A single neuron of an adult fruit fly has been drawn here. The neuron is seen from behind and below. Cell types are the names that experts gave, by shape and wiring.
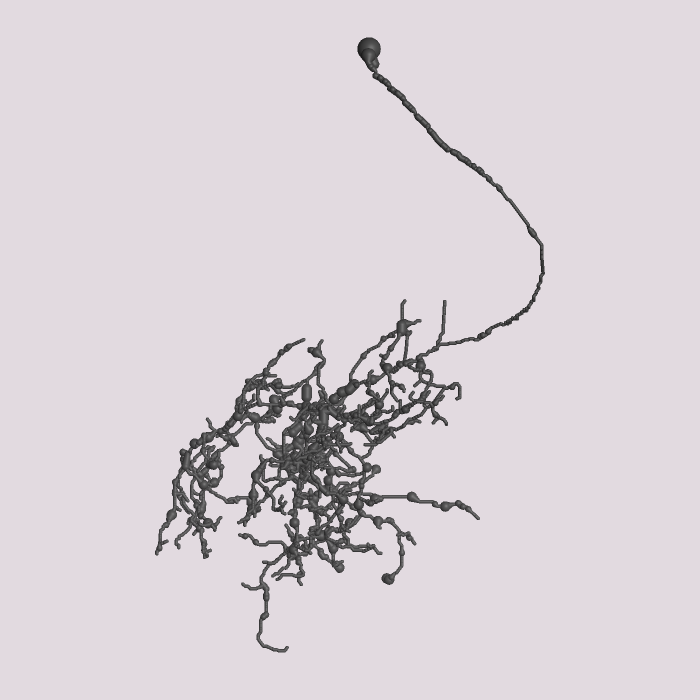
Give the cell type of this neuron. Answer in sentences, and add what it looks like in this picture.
It is of cell type CB2251. It is a central-brain intrinsic neuron. Its cell body lies at the top of the picture. As drawn here it is taller than it is wide.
